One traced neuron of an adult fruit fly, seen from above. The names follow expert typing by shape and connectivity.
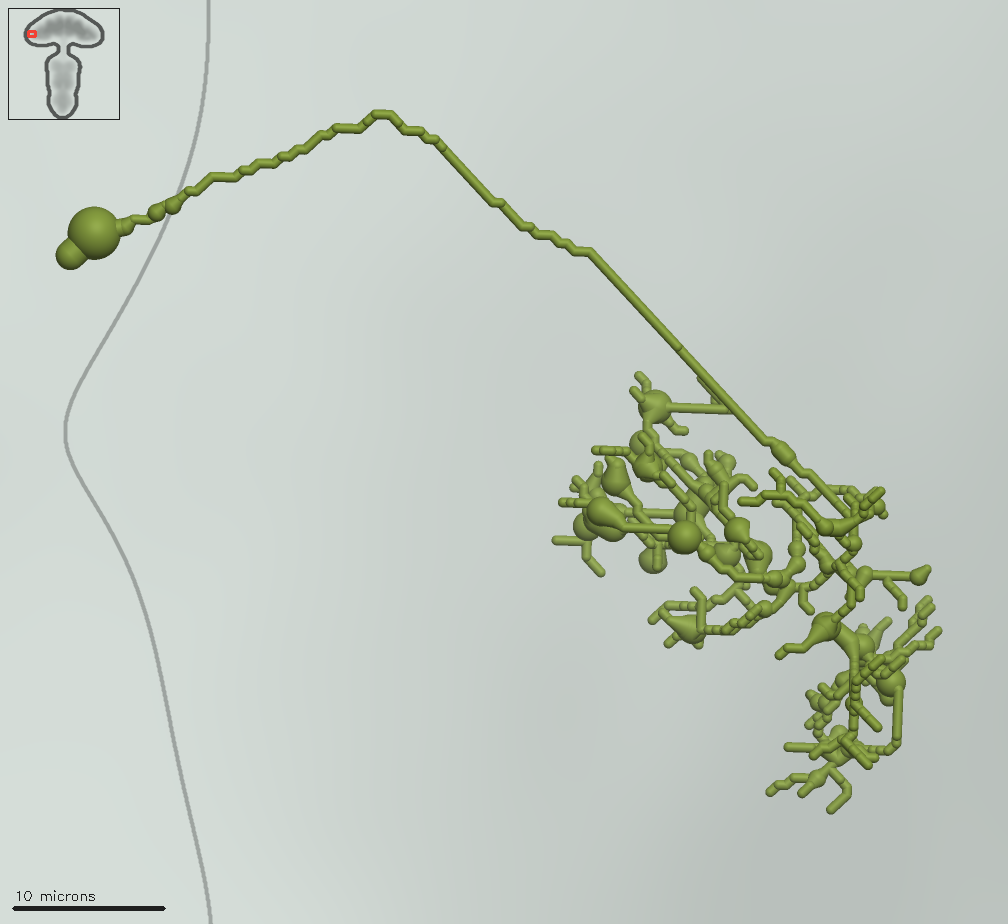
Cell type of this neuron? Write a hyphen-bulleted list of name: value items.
- cell type: Mi16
